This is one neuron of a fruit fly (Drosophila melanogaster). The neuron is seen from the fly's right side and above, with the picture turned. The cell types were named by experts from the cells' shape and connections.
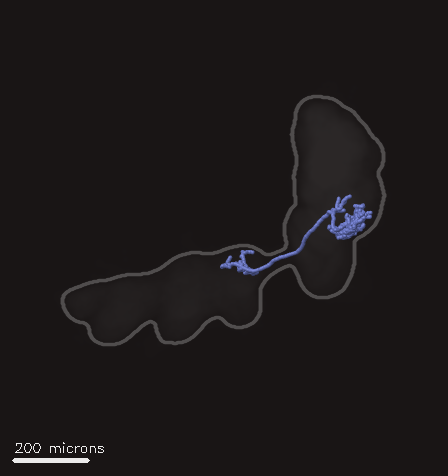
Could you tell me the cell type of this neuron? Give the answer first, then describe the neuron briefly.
Its cell type is DNg47. This is a descending neuron. By the scale bar it is about 400 microns wide in this view. As drawn here it is wider than it is tall.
